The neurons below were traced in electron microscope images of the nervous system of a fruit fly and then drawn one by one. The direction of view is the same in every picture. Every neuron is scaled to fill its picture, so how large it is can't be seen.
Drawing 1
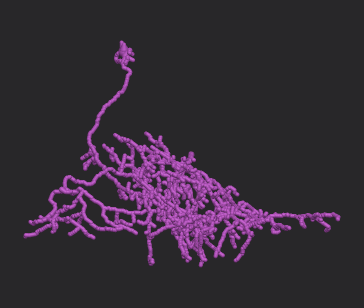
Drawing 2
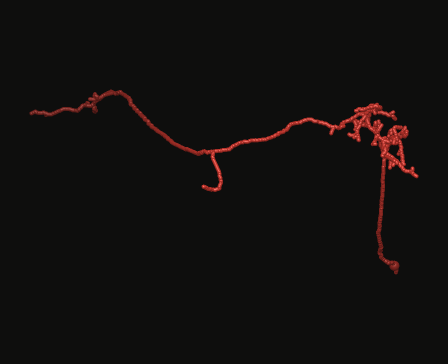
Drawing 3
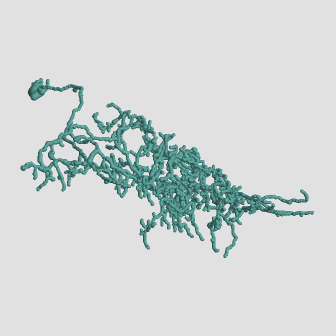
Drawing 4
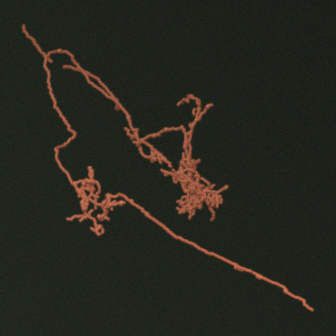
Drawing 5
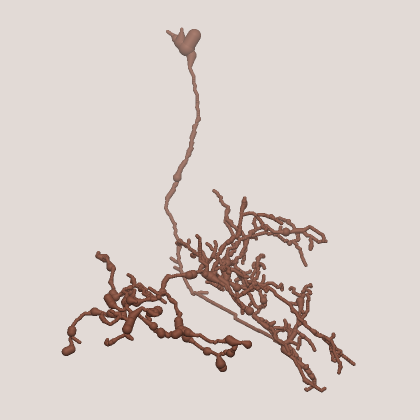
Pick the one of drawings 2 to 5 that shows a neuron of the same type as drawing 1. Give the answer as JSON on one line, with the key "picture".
{"picture": 3}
